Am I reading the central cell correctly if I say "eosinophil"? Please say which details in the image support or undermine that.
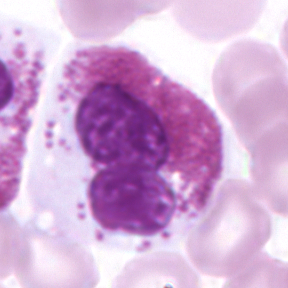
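I'd keep eosinophil; it holds up. Looking at the nucleus first, the chromatin is plainly visible: dense, dark purple and coarsely clumped, with no nucleoli to be seen.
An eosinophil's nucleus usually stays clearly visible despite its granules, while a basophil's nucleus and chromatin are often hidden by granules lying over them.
So this clear view of the chromatin favours eosinophil and counts against basophil. The cytoplasm is packed with coarse, round, reddish-pink granules.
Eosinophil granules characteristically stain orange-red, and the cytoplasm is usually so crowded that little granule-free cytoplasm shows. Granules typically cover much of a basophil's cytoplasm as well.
So the crowding on its own would fit either name.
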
